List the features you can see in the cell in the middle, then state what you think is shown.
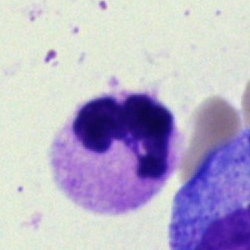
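Described first: the outline of the cell is round and smooth. The nucleus lies in the upper half of the cell, with dense, very dark purple chromatin. No vacuoles are seen in the cytoplasm. The cell is a segmented neutrophil.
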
